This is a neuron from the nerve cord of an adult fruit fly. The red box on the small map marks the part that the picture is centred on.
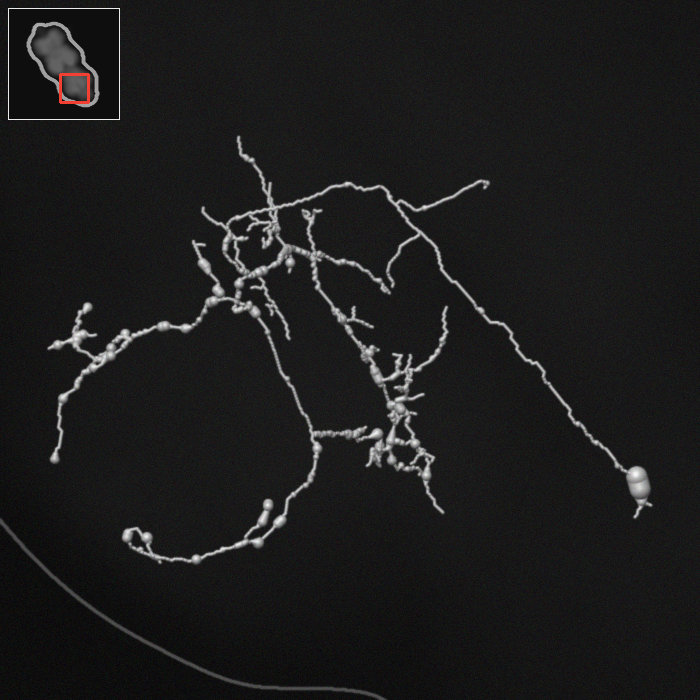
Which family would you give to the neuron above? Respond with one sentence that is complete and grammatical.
Family hemilineage 14A includes the neuron shown here.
